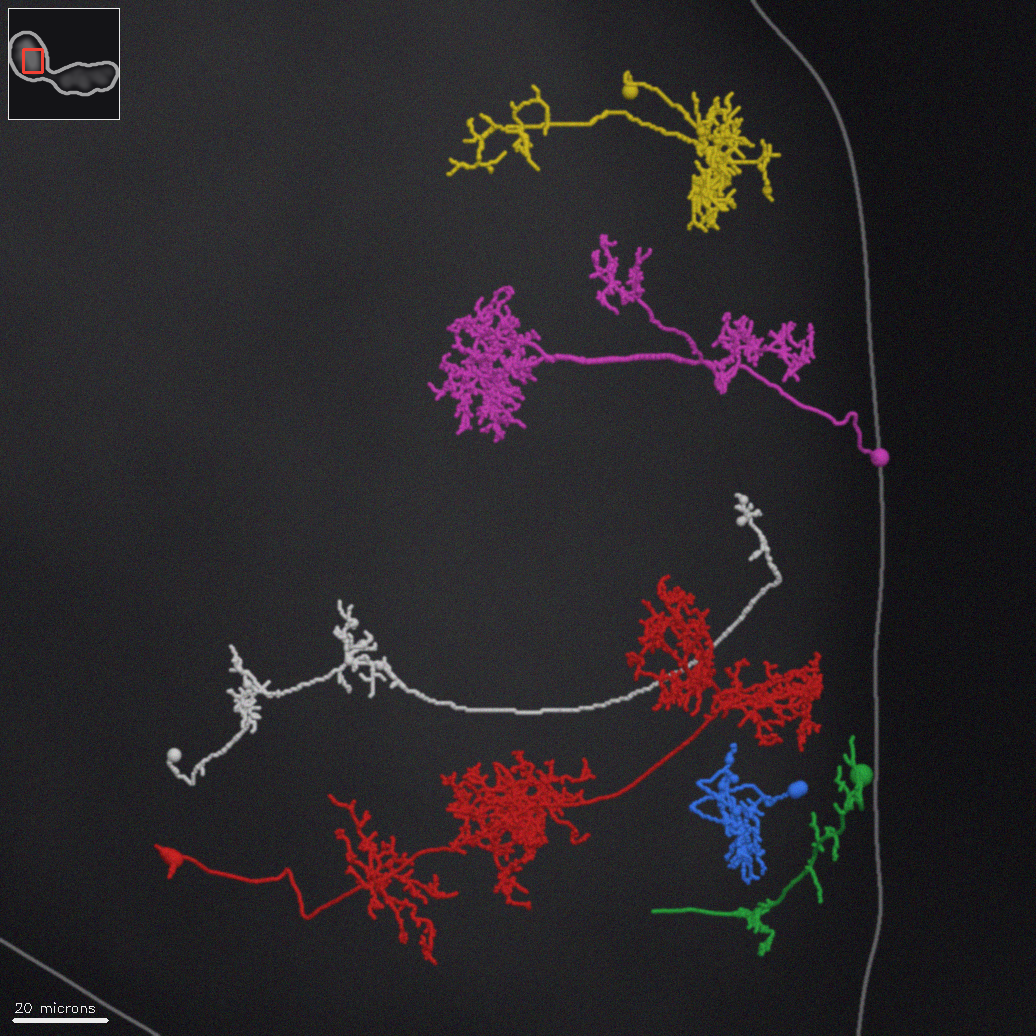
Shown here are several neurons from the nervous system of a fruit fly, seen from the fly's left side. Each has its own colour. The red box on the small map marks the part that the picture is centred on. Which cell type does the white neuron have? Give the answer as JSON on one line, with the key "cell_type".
{"cell_type": "TmY18"}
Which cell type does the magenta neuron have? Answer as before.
{"cell_type": "Y3"}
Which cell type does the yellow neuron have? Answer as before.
{"cell_type": "TmY20"}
